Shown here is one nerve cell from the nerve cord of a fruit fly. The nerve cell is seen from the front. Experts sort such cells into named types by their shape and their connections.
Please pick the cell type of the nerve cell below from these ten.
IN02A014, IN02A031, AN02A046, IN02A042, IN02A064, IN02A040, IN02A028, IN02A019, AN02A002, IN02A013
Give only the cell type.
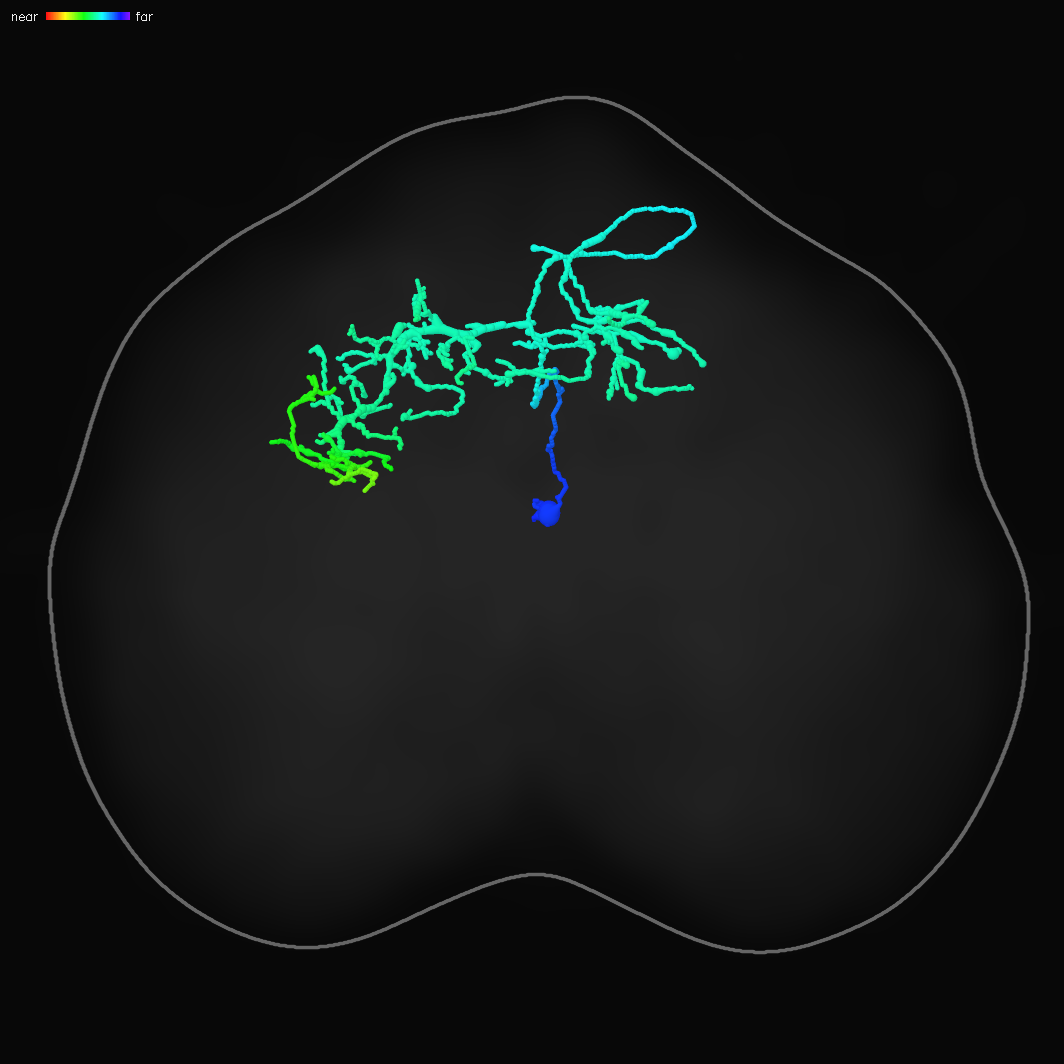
IN02A028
